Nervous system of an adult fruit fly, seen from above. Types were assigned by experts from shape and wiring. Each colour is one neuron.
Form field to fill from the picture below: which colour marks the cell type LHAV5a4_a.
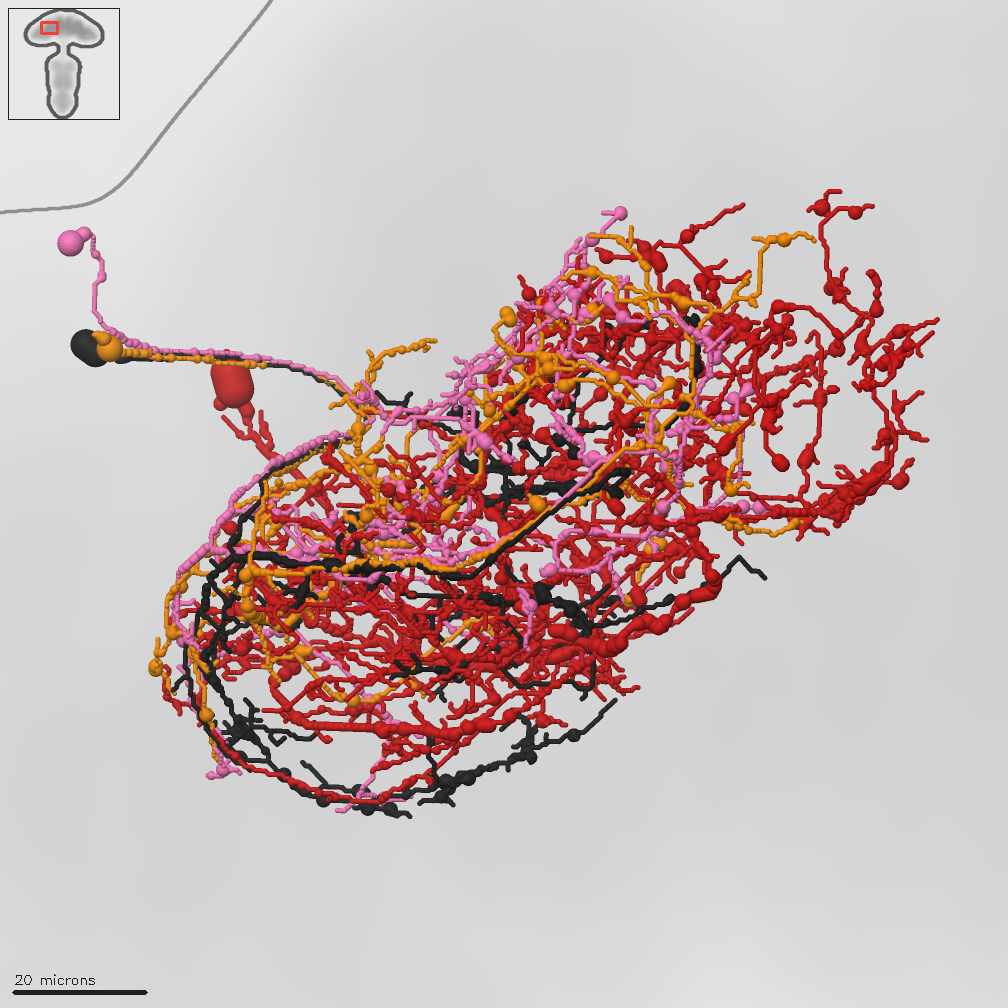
orange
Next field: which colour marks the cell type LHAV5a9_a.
black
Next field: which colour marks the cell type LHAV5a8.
pink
